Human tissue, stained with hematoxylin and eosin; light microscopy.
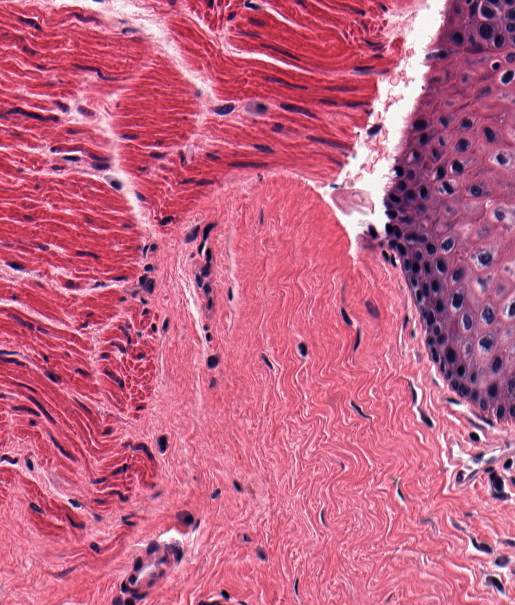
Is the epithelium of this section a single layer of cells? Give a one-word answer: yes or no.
No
